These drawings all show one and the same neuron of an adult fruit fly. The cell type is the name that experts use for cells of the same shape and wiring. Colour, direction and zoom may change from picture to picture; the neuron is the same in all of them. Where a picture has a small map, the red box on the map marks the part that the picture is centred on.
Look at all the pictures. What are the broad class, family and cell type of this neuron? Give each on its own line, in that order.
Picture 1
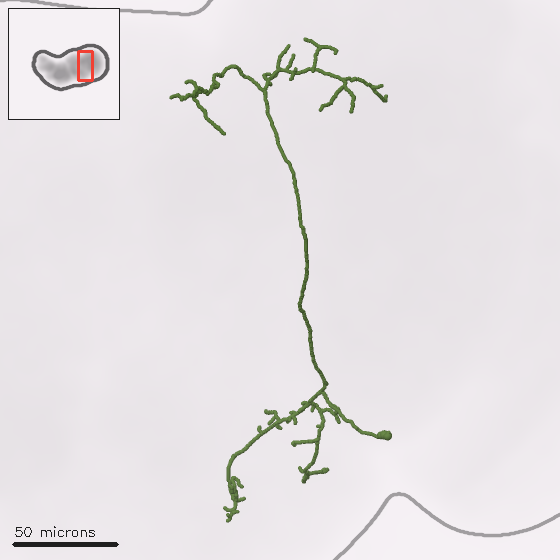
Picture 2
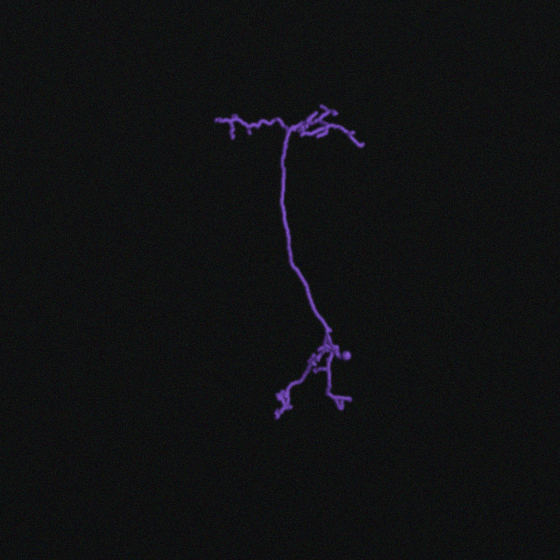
central-brain intrinsic neuron
hemilineage FLAa2
GNG596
